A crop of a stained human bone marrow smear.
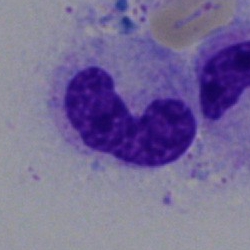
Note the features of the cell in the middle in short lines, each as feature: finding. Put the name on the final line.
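Edge: faint, poorly defined against background
Colour: cytoplasm pale lilac-grey
Rim: wide around nucleus, widest above it
Nucleoli: none seen
Name: band neutrophil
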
